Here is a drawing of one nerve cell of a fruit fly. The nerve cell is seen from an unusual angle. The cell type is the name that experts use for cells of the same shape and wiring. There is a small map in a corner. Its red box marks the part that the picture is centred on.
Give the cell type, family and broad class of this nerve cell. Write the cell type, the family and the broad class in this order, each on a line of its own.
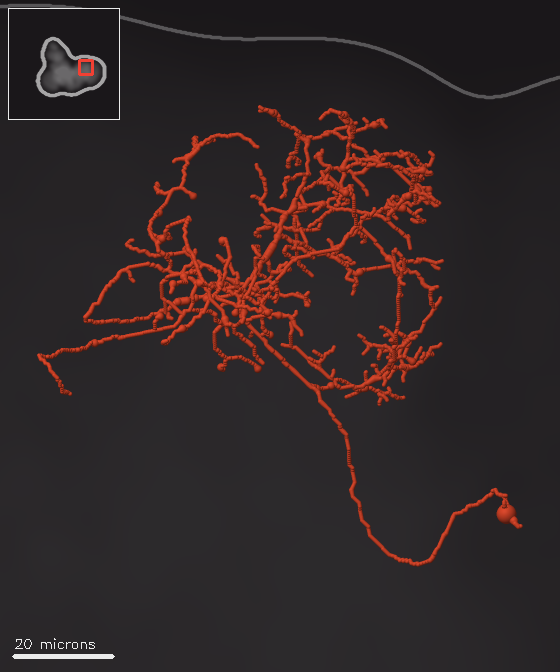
CB1771
hemilineage LHa1
central-brain intrinsic neuron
